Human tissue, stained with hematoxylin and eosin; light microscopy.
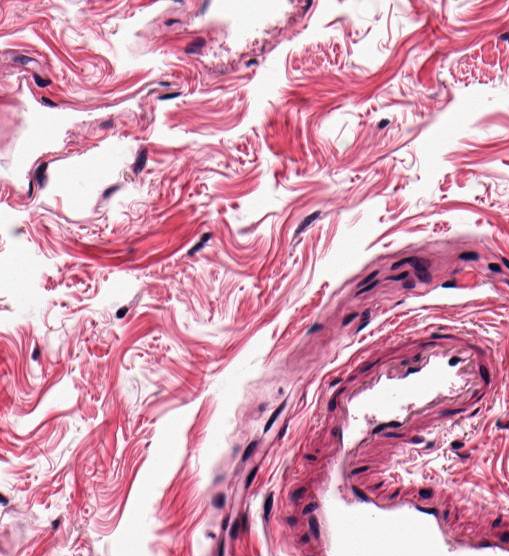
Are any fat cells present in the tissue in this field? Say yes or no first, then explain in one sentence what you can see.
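No. No fat cells are present in the field.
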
